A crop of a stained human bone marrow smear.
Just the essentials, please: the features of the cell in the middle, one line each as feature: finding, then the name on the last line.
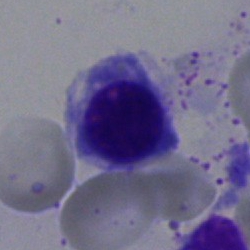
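Nucleus: dense, dark purple all through
Cytoplasm rim: widest above the nucleus, toward the upper left
Outline: irregular, not smoothly round
Granules: none distinct in the cytoplasm
Name: erythroblast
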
